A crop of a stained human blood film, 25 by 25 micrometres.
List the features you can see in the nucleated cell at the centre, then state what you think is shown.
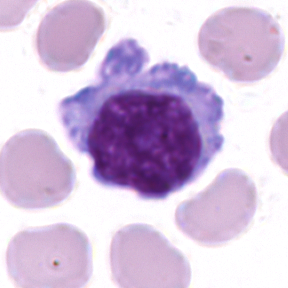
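The border is irregular and ragged rather than smooth. A rounded cytoplasmic bleb bulges out from the upper left of the cell. The cytoplasm is pale grey-blue and becomes a deeper blue at its ragged edges. No vacuoles are present in the cytoplasm. This cell is a plasma cell.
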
